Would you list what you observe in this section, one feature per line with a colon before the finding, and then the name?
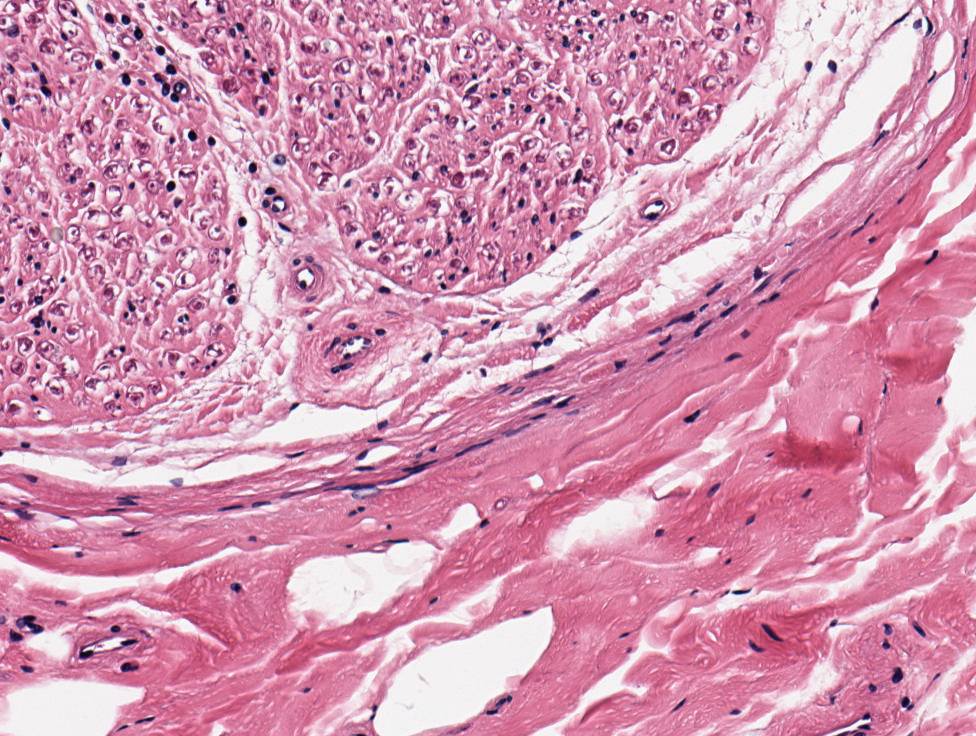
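Fascicle interior: small dark oval nuclei scattered singly among round fibre profiles
Fascicle border, lower right: curved band of layered flattened cells, elongated dark nuclei
Lower right half: dense pink fibrous tissue, sparse spindle-shaped nuclei
Lower field: irregular white clefts in fibrous tissue
Name: tibial nerve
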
